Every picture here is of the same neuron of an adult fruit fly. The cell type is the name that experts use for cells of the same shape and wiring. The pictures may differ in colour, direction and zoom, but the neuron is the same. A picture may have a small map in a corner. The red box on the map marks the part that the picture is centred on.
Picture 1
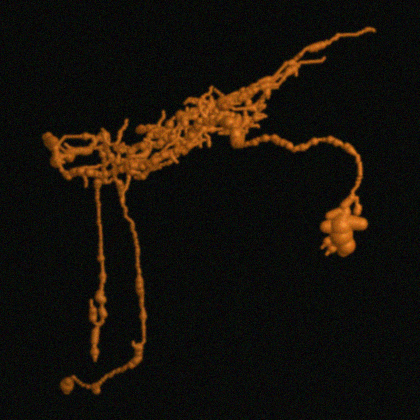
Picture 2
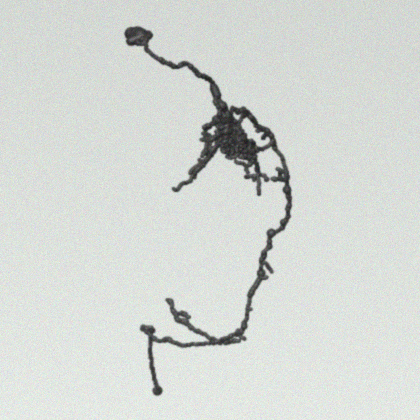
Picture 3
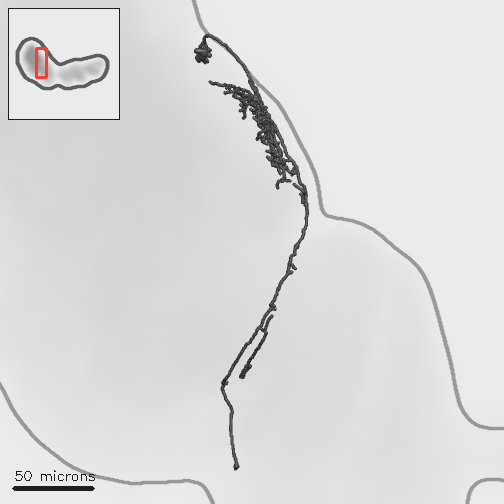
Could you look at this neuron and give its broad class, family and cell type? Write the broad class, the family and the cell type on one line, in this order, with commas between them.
central-brain intrinsic neuron, DN1, DN1a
